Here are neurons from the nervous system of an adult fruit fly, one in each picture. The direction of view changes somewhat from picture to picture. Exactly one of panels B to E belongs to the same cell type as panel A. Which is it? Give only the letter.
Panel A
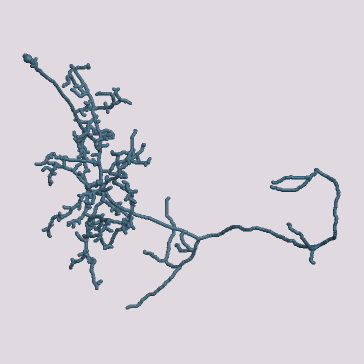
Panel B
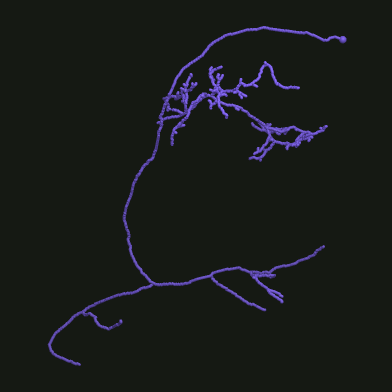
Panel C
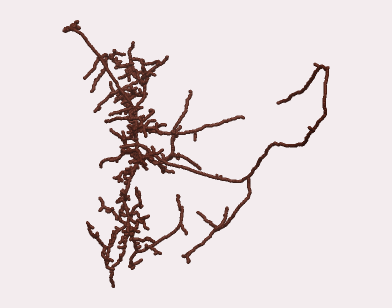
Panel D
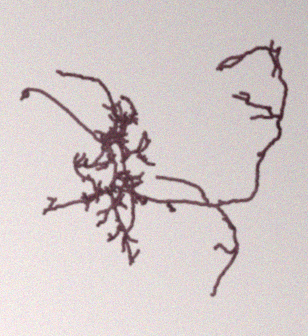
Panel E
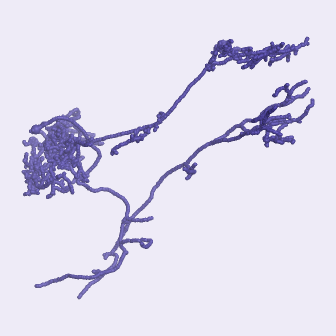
C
